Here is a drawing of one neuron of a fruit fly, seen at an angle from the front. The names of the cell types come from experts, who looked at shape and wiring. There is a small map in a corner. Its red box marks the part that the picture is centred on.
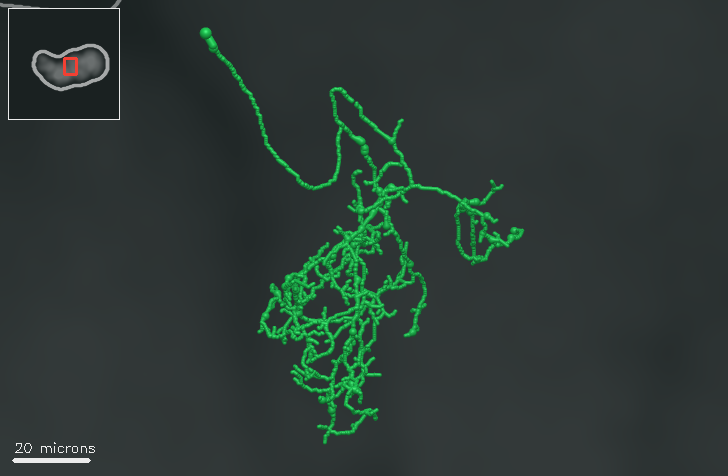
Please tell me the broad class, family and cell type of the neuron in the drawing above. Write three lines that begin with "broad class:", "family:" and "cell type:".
broad class: central-brain intrinsic neuron
family: hemilineage LHl1
cell type: AVLP004_b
